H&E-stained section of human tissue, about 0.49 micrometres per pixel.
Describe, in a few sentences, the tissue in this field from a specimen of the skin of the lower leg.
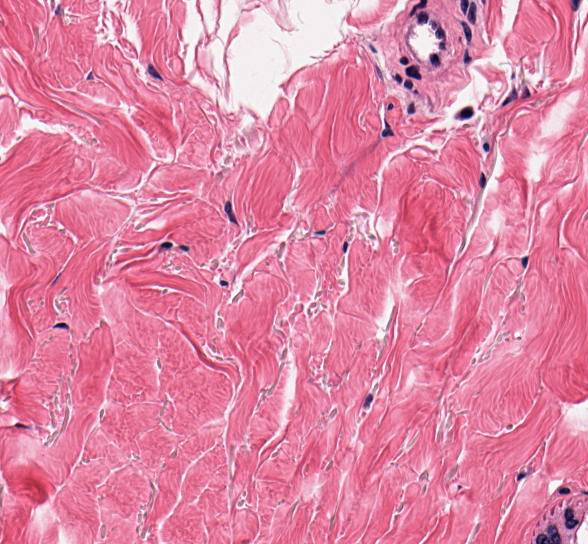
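So, thick collagen bundles fill the field, running in many different directions. They stain bright pink and show a faint wavy fibrillar texture. Between them, sparse small dark elongated fibroblast nuclei are scattered. And top right: a small tubular profile, dark nuclei ringing a small round lumen.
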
